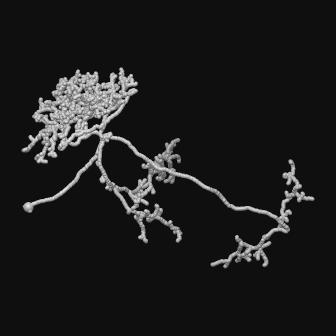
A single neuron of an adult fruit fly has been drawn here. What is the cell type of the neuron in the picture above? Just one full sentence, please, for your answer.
Belonging to the cell type LoVP86 is this neuron.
